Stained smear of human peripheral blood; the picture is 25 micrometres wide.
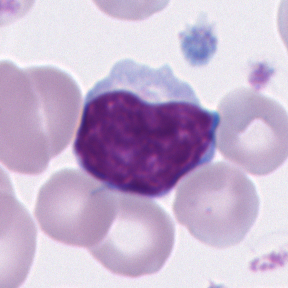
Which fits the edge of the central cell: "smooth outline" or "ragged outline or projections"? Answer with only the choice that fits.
Ragged outline or projections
